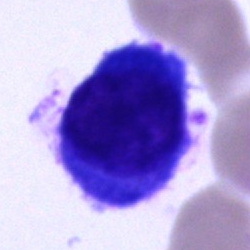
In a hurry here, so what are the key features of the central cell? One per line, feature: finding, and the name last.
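Cytoplasm: stains deep blue
Nucleus: fills most of the cell
Chromatin: dark and dense
Left edge: small irregular bits of purple-staining material
Cell type: plasma cell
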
